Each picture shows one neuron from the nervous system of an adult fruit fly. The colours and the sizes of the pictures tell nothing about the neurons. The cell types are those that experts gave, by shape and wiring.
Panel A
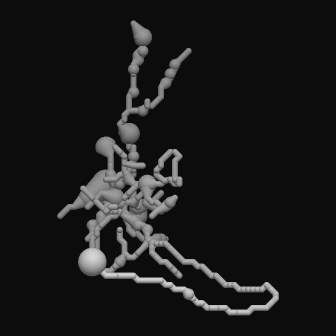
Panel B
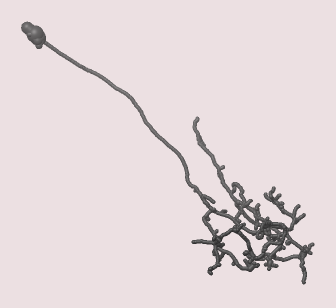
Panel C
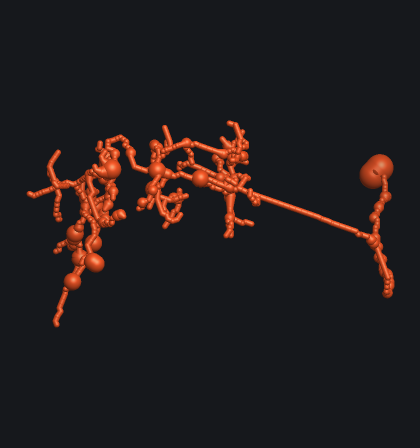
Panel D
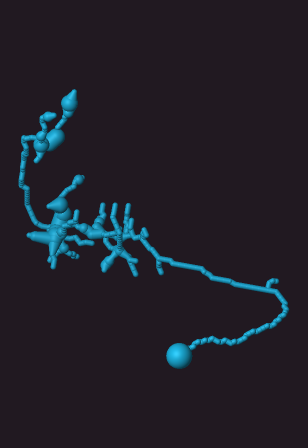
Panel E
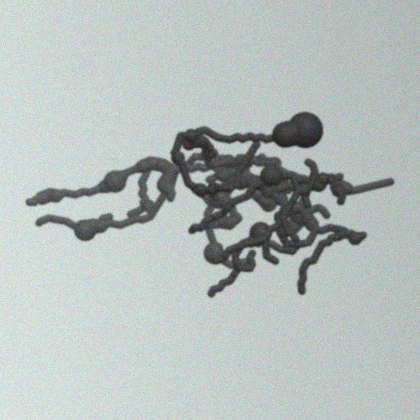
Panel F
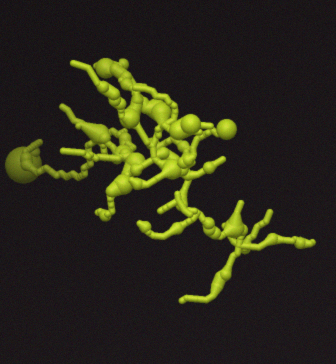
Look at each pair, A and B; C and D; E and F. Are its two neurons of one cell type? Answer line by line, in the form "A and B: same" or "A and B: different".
A and B: same
C and D: different
E and F: different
